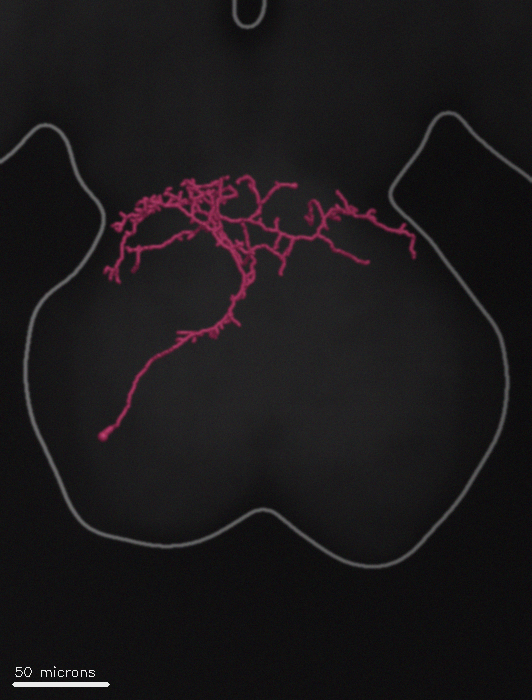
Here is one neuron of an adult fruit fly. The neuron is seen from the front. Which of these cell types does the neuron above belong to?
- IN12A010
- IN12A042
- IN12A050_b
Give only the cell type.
IN12A042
